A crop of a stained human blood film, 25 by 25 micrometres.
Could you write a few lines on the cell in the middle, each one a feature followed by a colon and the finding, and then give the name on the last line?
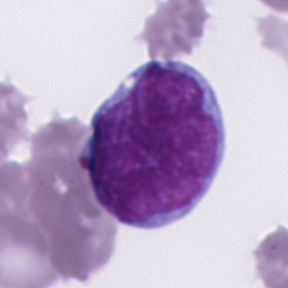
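Outline: smooth and oval
Size: about 15 by 12 micrometres
Chromatin: fine, evenly spread through the nucleus
Nucleus: fills about 80% of the cell's area
Cytoplasm: only a thin rim around the nucleus
Granules: none visible in the cytoplasm
Name: myeloblast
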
